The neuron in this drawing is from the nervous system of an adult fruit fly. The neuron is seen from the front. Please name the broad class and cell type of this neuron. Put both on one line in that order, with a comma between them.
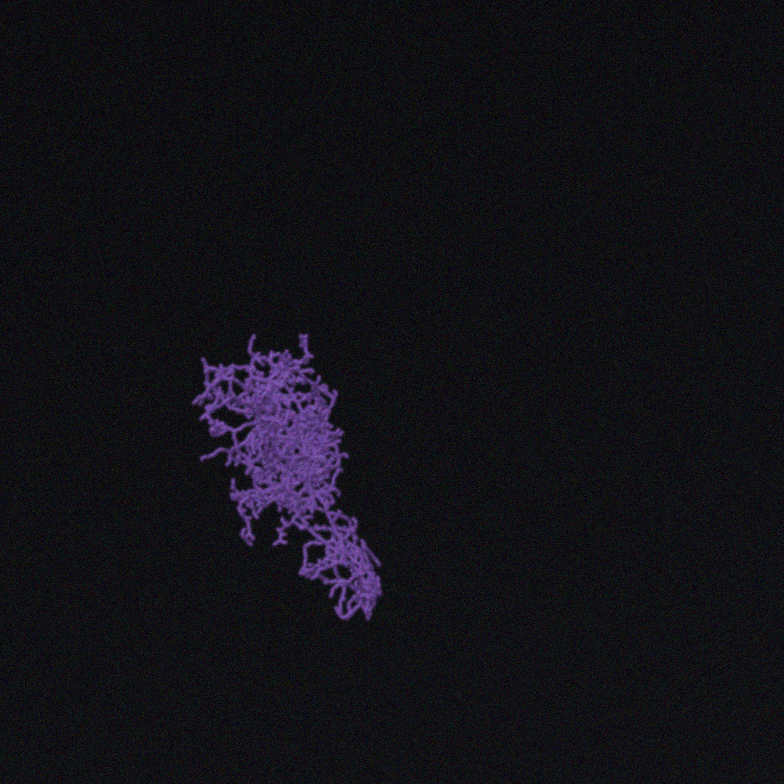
central-brain intrinsic neuron, PS059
